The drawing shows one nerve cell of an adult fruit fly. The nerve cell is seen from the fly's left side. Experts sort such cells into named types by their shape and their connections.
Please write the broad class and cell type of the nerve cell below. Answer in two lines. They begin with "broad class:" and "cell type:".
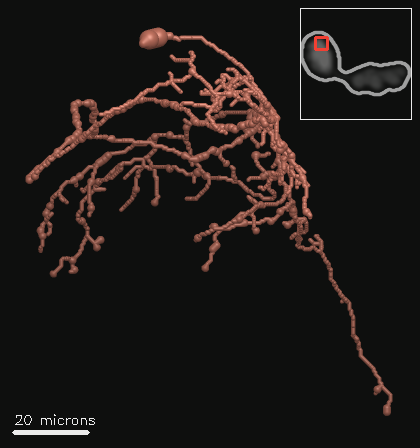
broad class: central-brain intrinsic neuron
cell type: SLP403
